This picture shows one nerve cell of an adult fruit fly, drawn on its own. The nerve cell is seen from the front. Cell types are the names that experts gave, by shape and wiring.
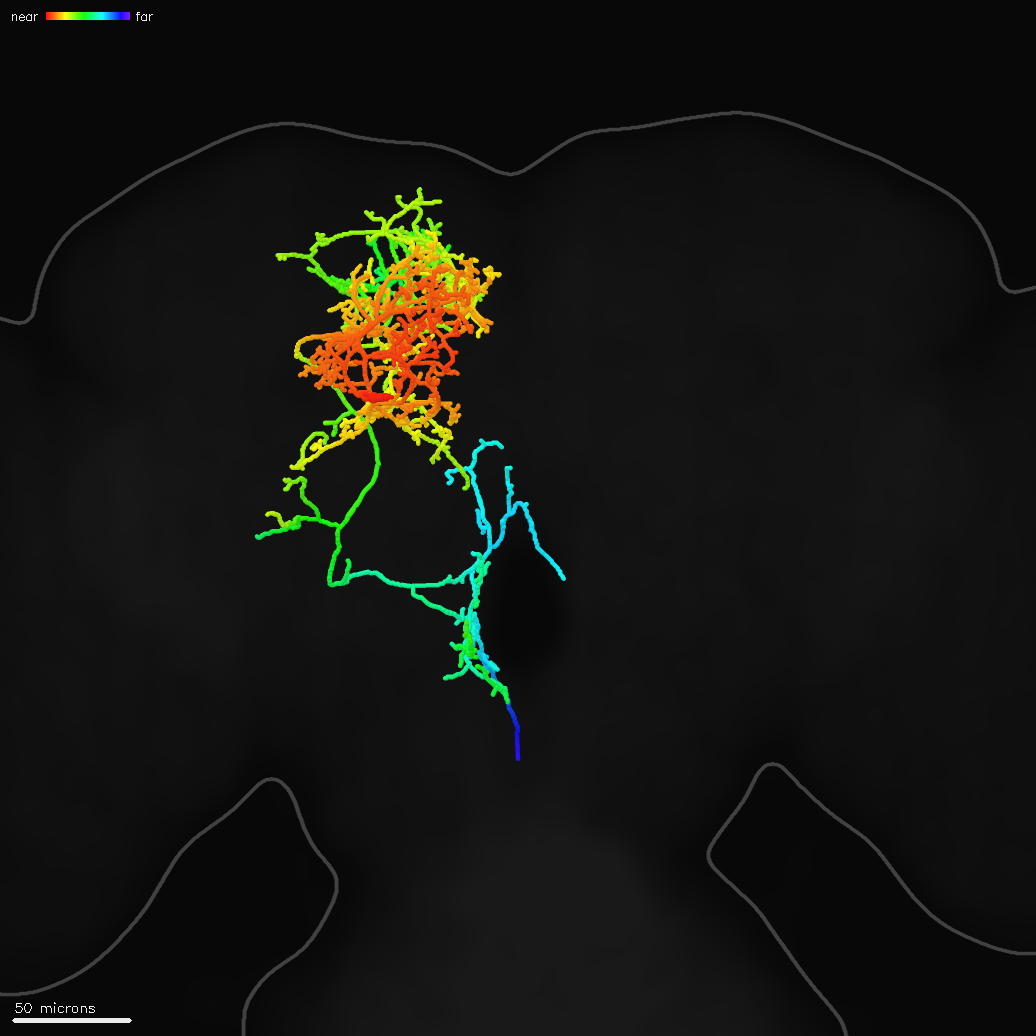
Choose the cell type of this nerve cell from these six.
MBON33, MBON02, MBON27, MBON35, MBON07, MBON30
MBON33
